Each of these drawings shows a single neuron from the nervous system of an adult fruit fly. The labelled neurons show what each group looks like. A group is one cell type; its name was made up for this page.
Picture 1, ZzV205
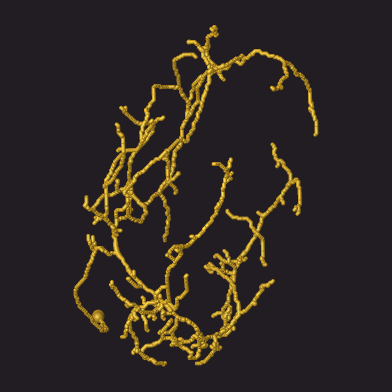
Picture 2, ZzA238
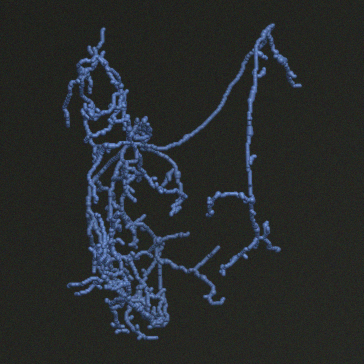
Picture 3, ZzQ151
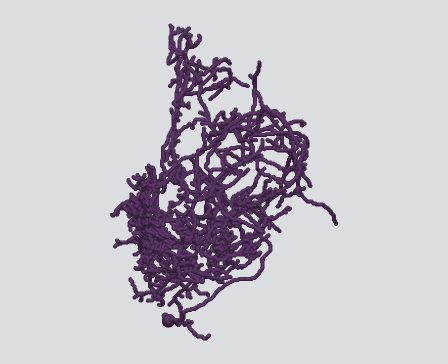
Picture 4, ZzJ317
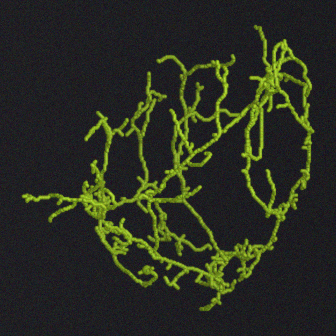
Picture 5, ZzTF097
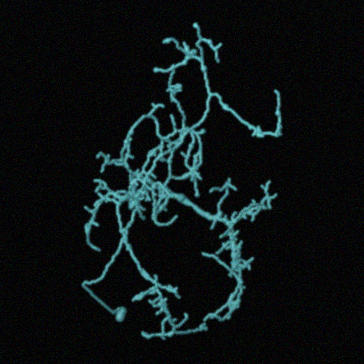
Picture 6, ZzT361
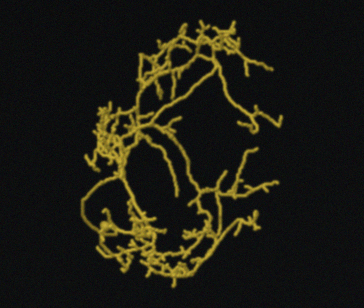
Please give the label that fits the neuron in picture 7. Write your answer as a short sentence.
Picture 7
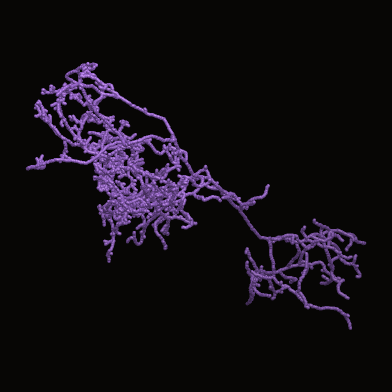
It belongs to ZzQ151.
